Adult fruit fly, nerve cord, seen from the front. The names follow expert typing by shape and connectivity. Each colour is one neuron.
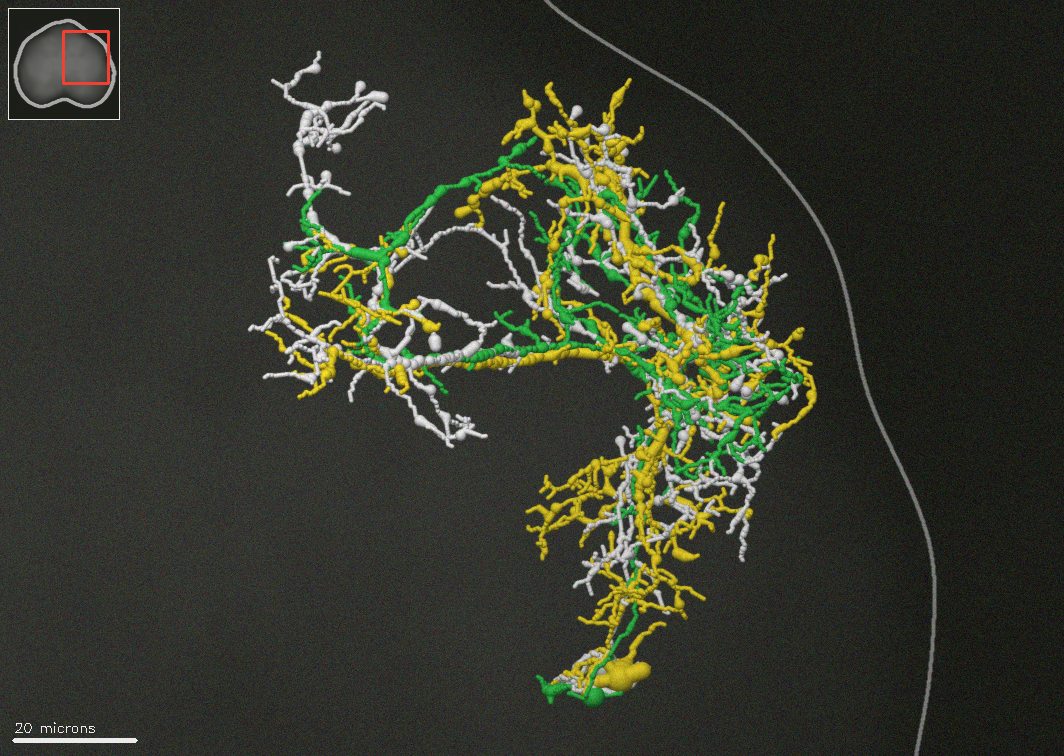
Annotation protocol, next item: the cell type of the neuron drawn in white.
IN13A026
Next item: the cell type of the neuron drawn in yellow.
IN13A018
